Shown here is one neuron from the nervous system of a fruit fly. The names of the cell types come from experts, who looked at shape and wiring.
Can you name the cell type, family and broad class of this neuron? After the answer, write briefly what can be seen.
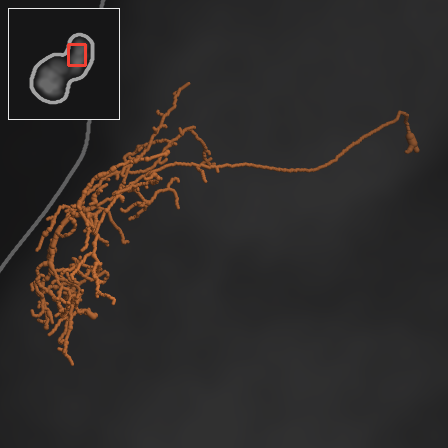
The cell type is IN03B058. Its family is hemilineage 03B. It is a nerve-cord intrinsic neuron. The picture shows dozens of branch ends. As drawn here it is wider than it is tall.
